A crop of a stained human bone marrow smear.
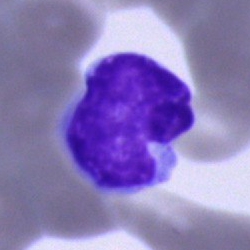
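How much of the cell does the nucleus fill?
Almost the whole cell.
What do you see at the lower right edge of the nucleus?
A notch.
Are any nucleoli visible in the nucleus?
No, none can be seen.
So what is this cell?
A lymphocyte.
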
